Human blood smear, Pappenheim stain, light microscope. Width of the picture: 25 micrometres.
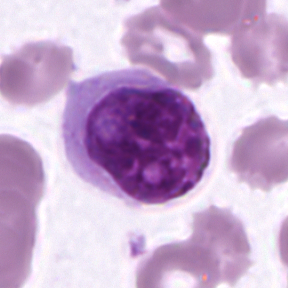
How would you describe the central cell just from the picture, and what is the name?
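Notice how the round nucleus, about 11 micrometres across and filling about 70% of the cell's area, is pushed off-centre toward the right side. That leaves the cytoplasm its widest rim on the left. Look closely at the chromatin: dark purple, coarsely clumped, with lighter gaps between the clumps. There is also a pale round spot in the lower middle part of the nucleus. This is a plasma cell.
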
